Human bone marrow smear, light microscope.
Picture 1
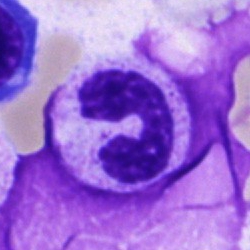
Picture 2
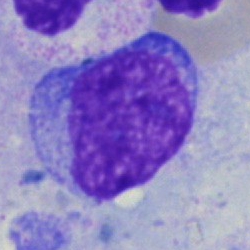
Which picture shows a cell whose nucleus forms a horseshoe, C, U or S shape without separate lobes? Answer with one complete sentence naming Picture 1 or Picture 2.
There is a band-shaped, curved nucleus without separate lobes in picture 1.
